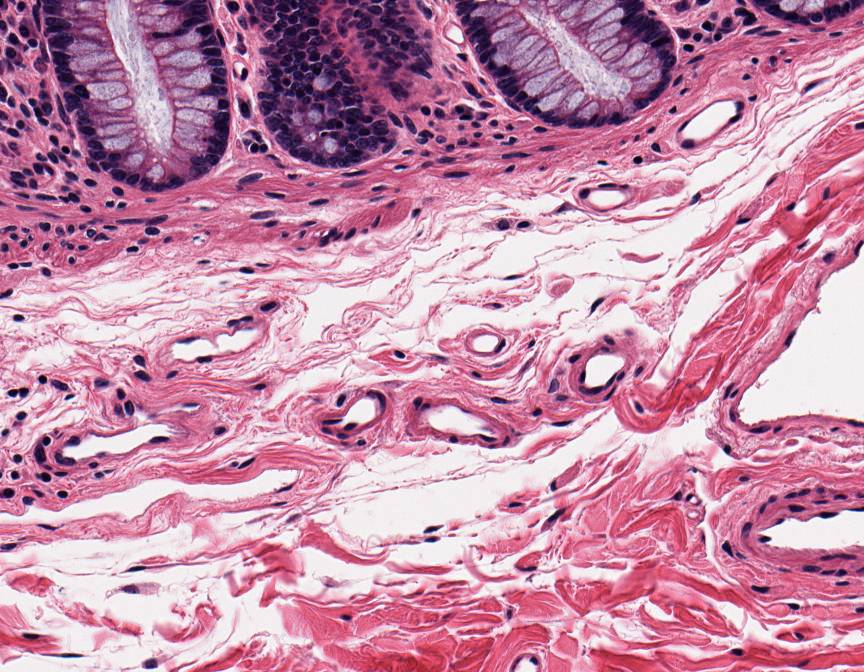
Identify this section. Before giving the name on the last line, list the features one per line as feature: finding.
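Glands: straight, unbranched tubes cut lengthwise, narrow central lumen
Lining: crowded with pale, mucin-filled goblet cells
Middle zone: loose, pale, wavy collagen fibres separated by wide white clefts
Fat cells: none anywhere in the field
Name: transverse colon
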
